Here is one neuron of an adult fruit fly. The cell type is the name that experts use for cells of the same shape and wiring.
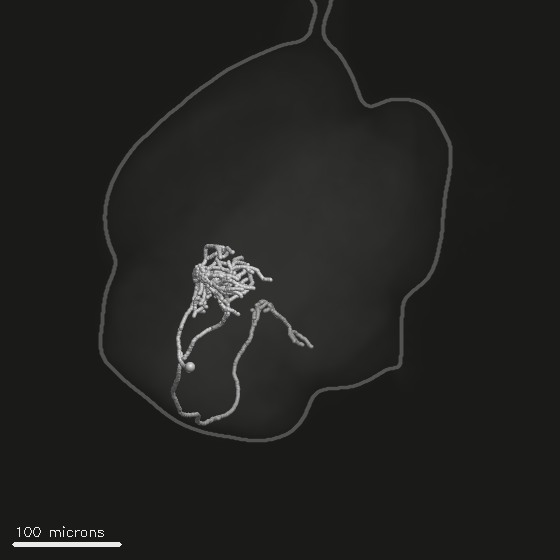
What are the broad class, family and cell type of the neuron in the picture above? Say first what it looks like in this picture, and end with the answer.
From top to bottom in the picture it spans about 170 microns. As drawn here it is taller than it is wide. This is a central-brain intrinsic neuron. Its family is hemilineage VLPd&p1_dorsal. It is of cell type PVLP007.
